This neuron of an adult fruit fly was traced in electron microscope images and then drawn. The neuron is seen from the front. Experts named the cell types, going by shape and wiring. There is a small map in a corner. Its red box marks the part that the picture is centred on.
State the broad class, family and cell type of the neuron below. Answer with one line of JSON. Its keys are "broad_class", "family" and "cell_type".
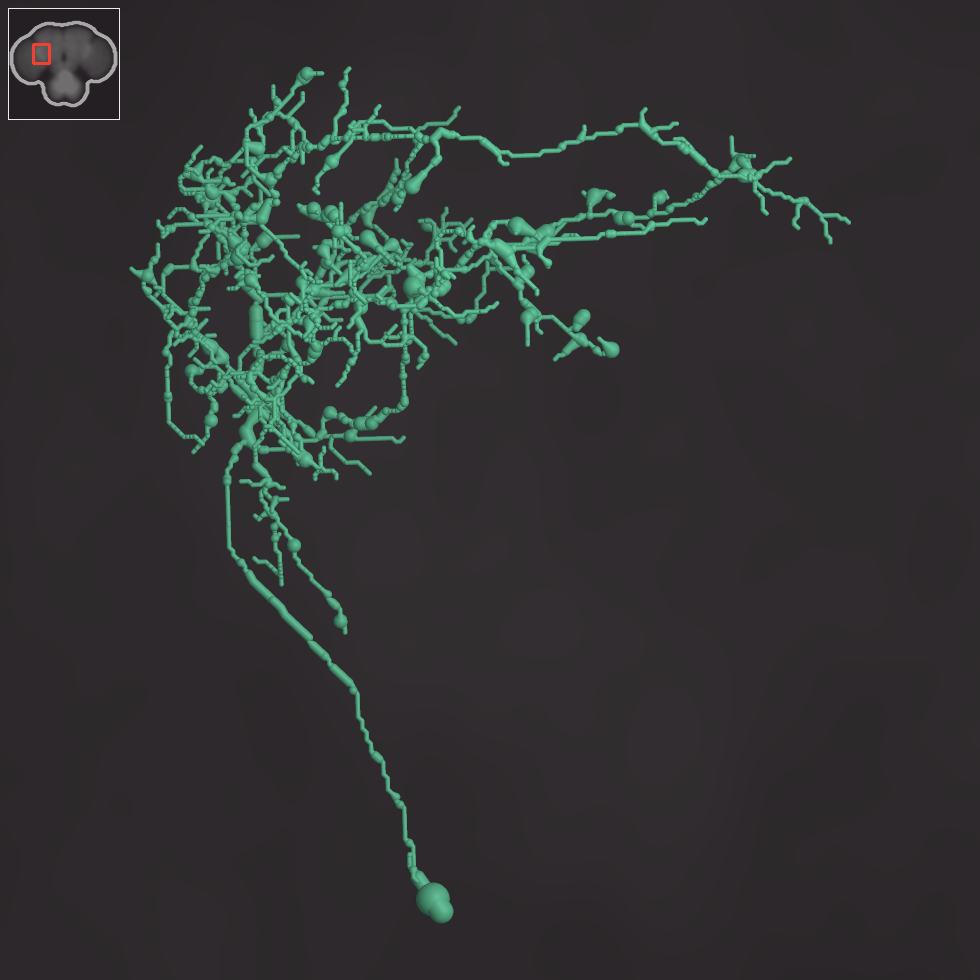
{"broad_class": "central-brain intrinsic neuron", "family": "hemilineage VLPl&p1_lateral", "cell_type": "CB2512"}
